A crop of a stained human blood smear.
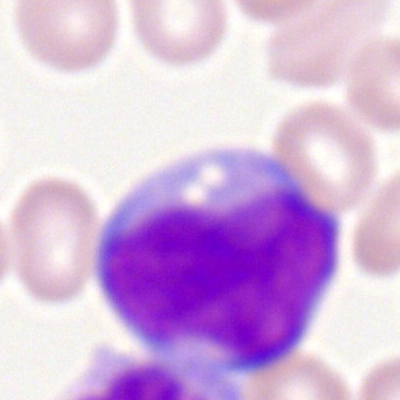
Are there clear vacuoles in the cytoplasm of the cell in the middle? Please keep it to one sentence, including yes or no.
Yes, the cytoplasm of this cell holds one or more clear vacuoles.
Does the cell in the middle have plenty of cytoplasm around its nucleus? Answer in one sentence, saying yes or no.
No, the cytoplasm is not plentiful; it forms only a thin rim.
